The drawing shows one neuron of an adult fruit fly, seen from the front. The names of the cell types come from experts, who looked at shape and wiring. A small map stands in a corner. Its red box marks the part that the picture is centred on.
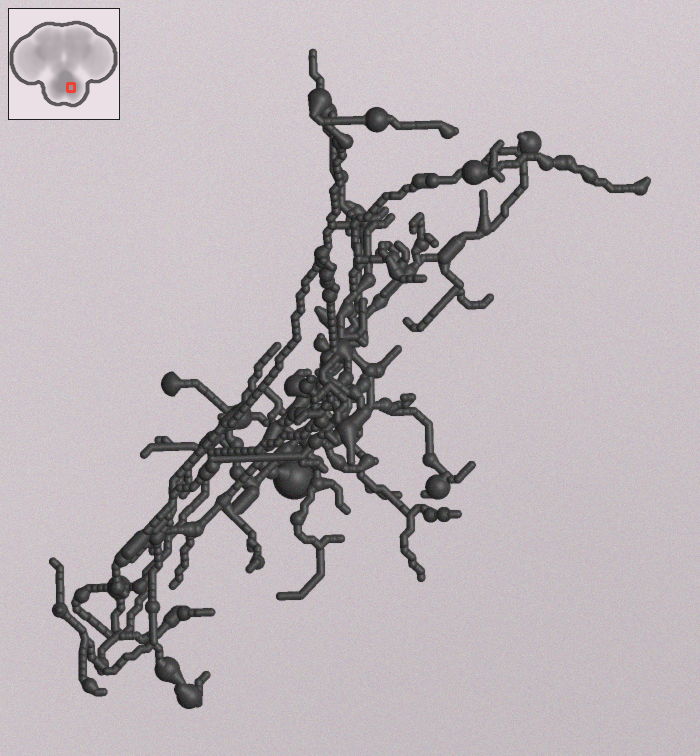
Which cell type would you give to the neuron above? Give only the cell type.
IN01B084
